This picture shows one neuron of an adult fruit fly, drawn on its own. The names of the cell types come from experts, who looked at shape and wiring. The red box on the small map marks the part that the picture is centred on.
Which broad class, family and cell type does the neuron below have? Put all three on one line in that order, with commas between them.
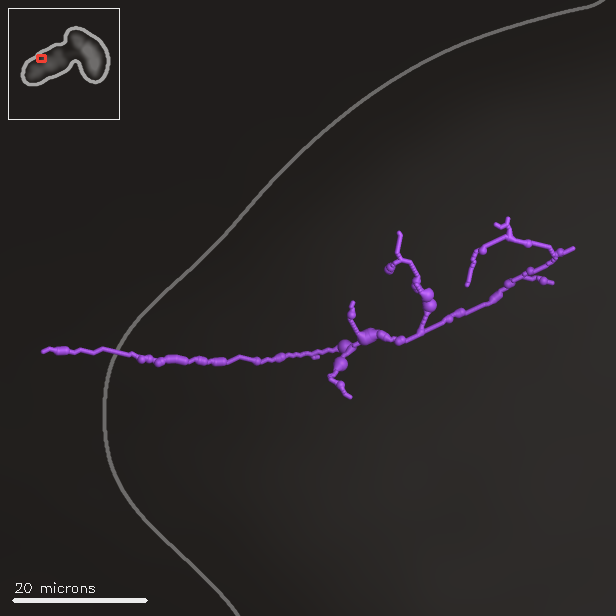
sensory neuron entering the nerve cord, class mechanosensory tactile, SNta38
